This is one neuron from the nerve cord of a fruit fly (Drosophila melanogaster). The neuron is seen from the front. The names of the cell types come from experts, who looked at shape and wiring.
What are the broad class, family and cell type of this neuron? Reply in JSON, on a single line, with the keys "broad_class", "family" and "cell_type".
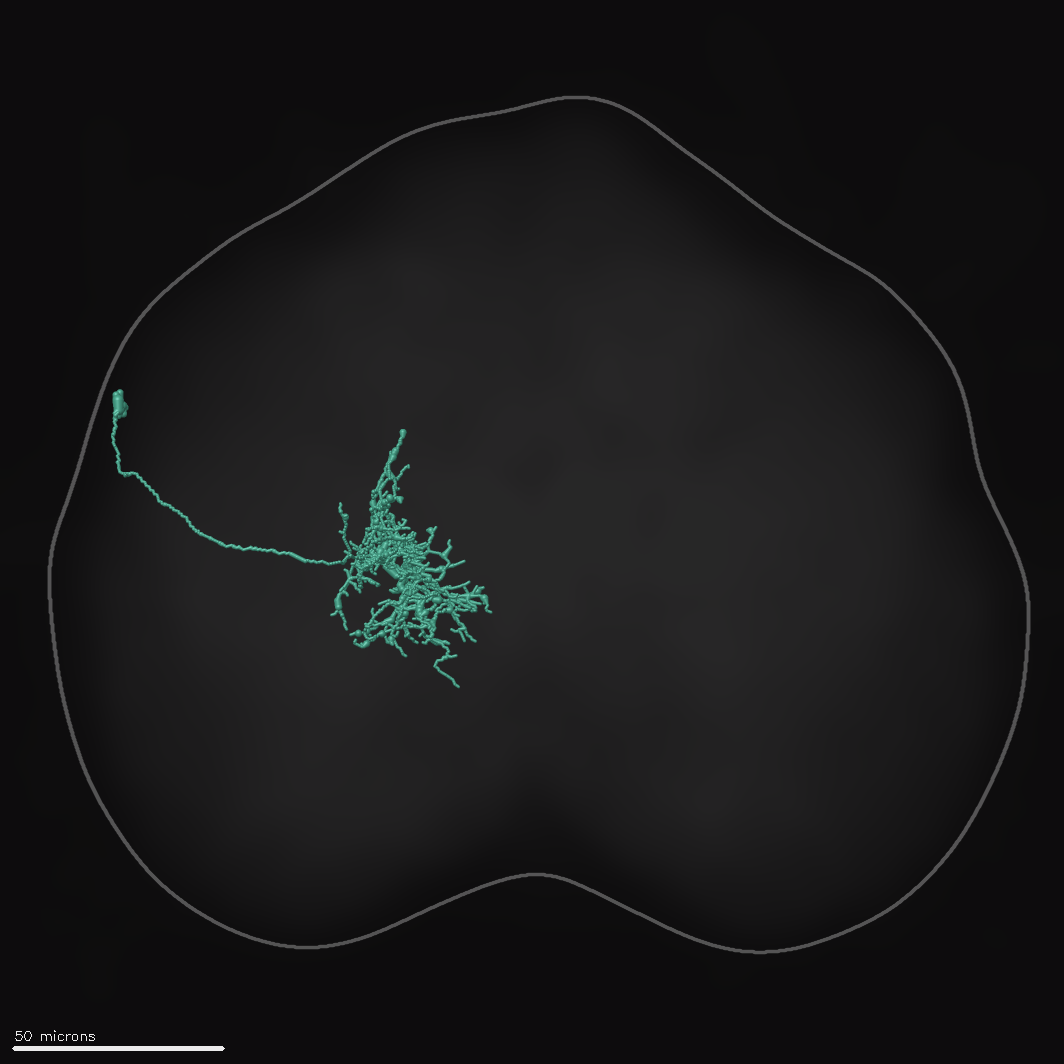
{"broad_class": "nerve-cord intrinsic neuron", "family": "hemilineage 01B", "cell_type": "IN01B084"}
